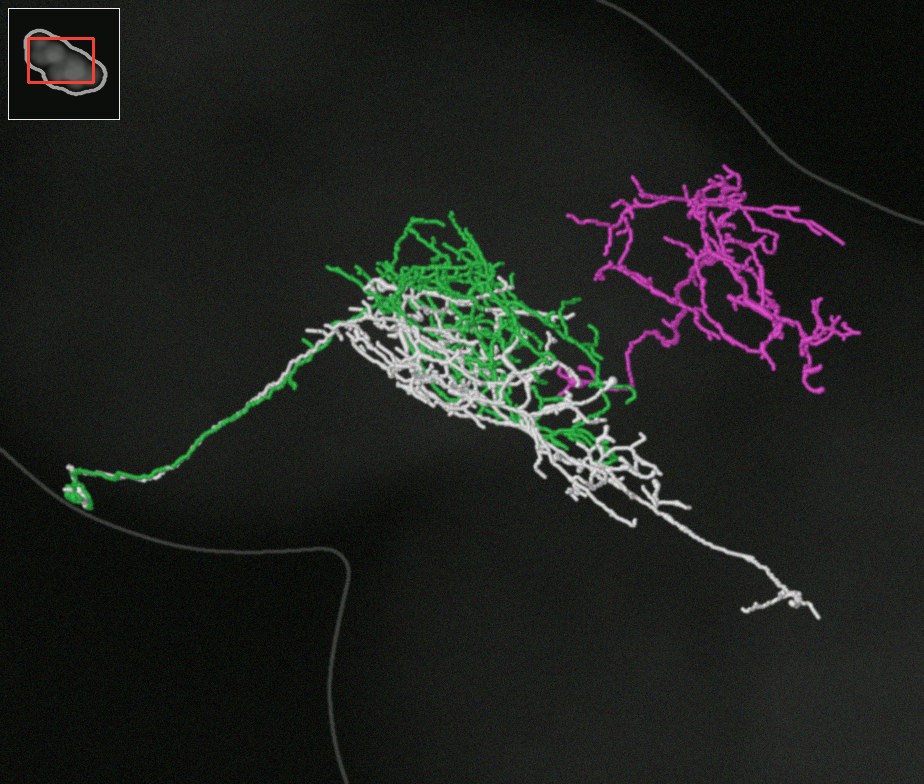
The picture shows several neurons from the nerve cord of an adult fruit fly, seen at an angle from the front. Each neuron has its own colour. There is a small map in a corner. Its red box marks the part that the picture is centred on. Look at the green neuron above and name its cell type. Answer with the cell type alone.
IN16B104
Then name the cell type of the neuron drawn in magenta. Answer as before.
IN16B111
